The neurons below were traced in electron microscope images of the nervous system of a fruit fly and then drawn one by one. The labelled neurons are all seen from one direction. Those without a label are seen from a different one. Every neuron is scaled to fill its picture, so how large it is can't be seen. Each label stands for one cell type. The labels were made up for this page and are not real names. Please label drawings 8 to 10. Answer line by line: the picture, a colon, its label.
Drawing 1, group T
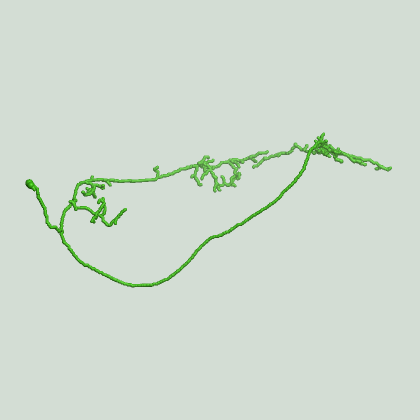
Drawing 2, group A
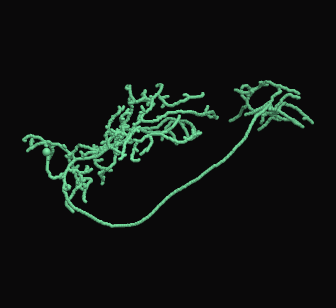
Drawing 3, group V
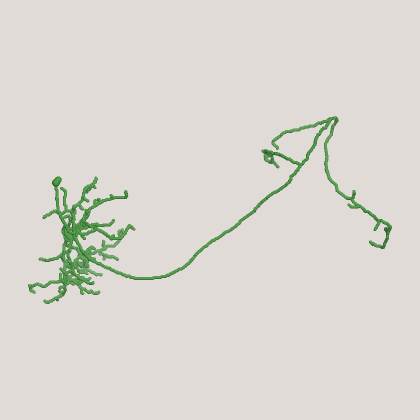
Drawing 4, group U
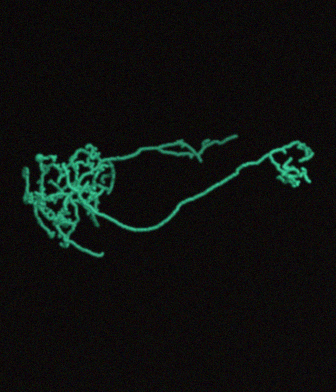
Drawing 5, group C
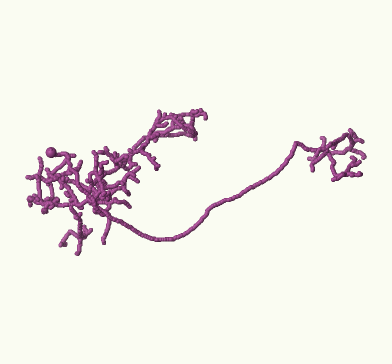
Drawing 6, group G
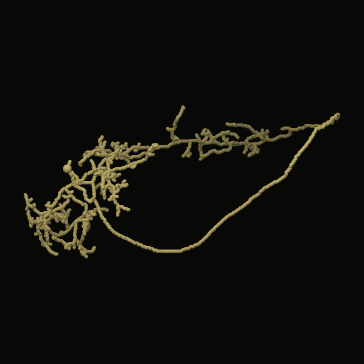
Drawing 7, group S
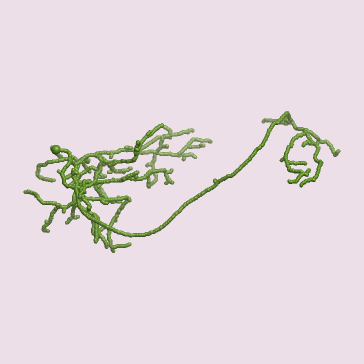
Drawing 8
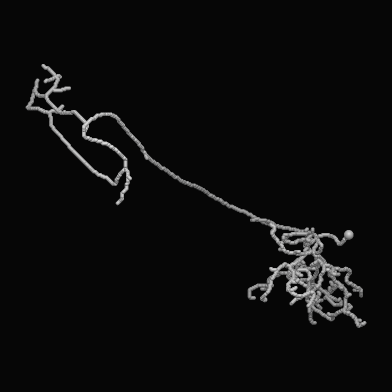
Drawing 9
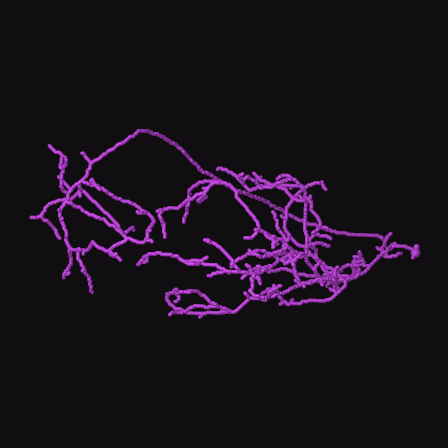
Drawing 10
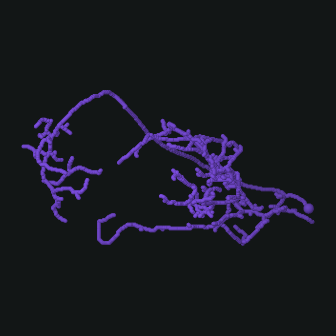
8: group V
9: group A
10: group A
